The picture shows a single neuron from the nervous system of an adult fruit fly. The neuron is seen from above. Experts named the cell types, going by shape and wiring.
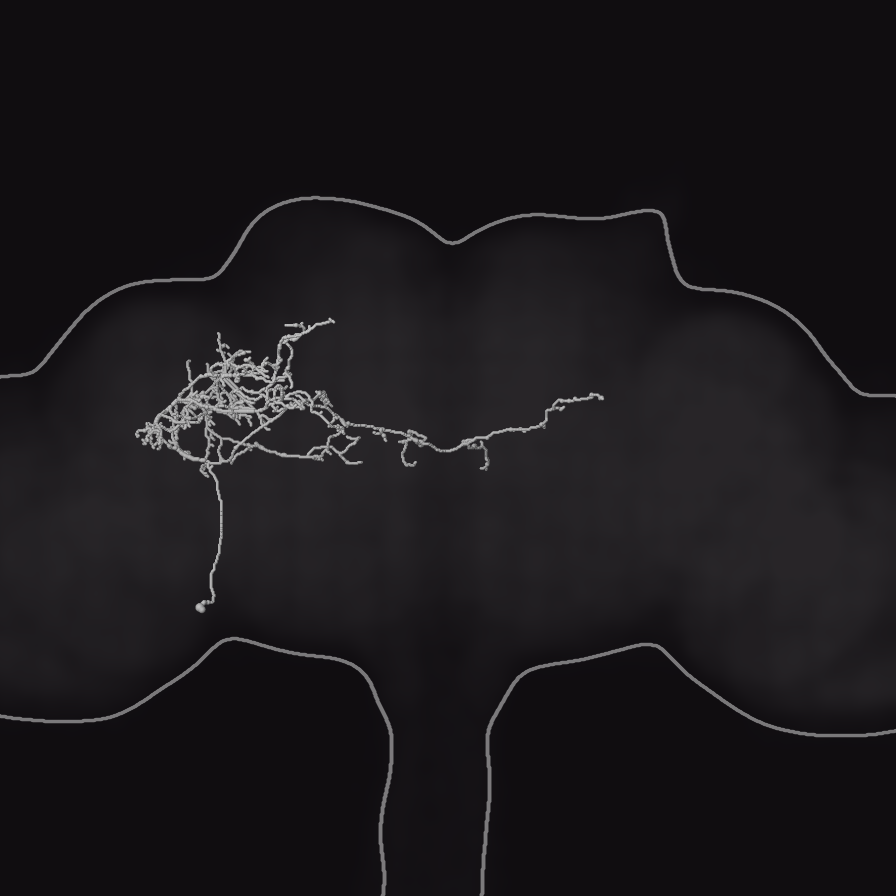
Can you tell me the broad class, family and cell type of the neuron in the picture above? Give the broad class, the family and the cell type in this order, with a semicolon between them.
central-brain intrinsic neuron; hemilineage DL1_ventral; AVLP711m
